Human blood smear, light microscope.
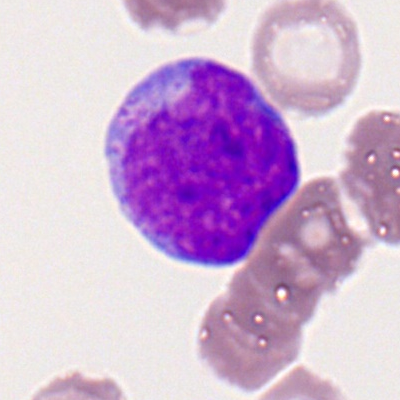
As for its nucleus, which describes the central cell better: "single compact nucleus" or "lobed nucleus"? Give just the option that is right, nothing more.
Single compact nucleus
